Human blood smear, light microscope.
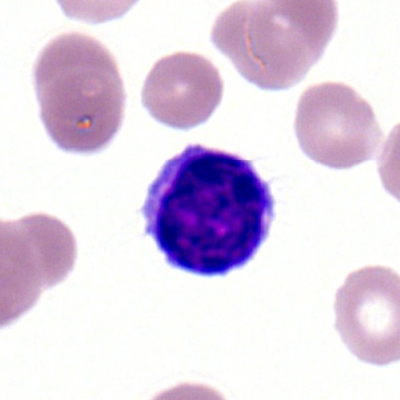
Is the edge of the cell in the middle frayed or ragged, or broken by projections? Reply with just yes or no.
Yes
